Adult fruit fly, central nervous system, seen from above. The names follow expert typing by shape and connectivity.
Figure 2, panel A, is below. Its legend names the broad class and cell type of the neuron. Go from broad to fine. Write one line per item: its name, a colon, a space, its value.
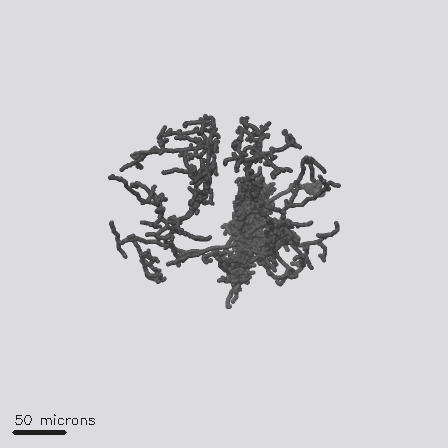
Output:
broad class: central-brain intrinsic neuron
cell type: SMP593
